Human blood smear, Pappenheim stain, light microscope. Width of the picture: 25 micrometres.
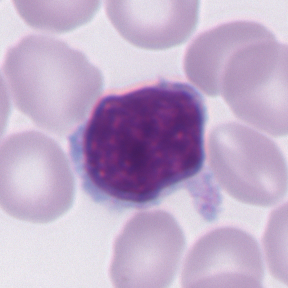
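Typical lymphocyte in a stained smear of peripheral blood. The nucleus, about 11 micrometres across, is roughly round with a slightly angular outline and no lobes, and small reddish dots lie scattered over it. Cytoplasm shows mostly on the left and lower sides of the nucleus; on the left its edge looks ragged and frayed rather than smooth.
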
